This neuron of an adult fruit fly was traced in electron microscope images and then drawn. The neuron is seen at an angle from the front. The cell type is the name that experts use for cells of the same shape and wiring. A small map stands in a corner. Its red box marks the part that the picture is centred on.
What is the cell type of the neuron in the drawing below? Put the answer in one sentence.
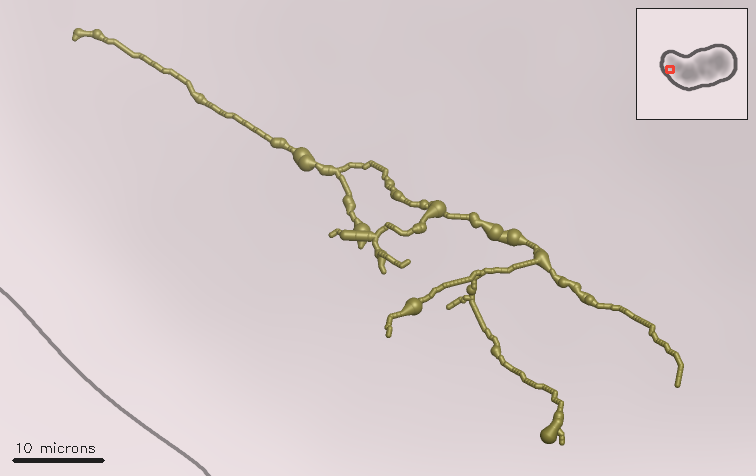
The cell type is SNxx33.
